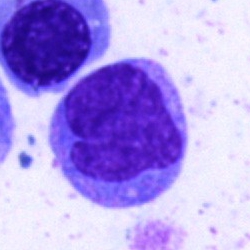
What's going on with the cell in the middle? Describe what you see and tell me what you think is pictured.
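A smooth edge bounds an outline that is round to slightly oval. The nucleus fills most of the cell and is indented by a cleft entering from its left side. No coarse granules appear in the cytoplasm. The cell is a monocyte.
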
